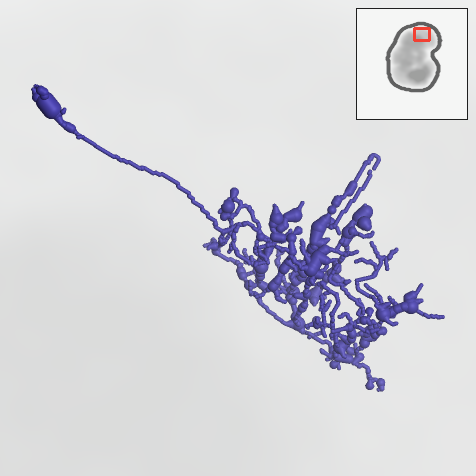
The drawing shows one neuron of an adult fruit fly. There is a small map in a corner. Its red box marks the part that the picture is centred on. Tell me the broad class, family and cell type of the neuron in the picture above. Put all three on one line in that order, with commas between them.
optic-lobe intrinsic neuron, Dm, Dm9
